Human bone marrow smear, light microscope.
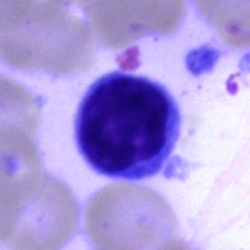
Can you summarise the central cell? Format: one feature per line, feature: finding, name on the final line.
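Chromatin: dark purple, dense
Cytoplasm: deep blue
Granules: none visible in the cytoplasm
Surface: no projections
Name: lymphocyte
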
